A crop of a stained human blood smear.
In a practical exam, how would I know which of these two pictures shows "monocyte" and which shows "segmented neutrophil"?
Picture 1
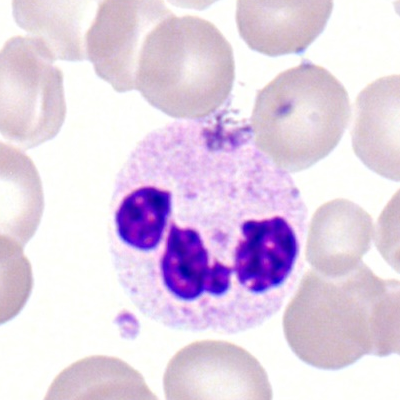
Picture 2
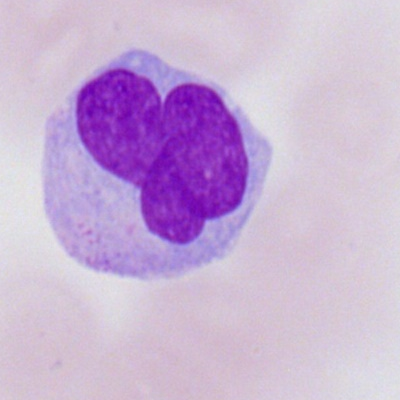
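Segmented neutrophil in picture 1; monocyte in picture 2. Picture 1 nucleus: lobes across the lower half of the cell, chromatin dark purple and coarsely clumped.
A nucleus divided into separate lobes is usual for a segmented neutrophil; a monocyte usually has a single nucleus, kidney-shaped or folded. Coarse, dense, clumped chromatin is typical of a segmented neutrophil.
Cytoplasm: plentiful and pale pinkish-lilac in picture 1; abundant and pale greyish-blue in picture 2.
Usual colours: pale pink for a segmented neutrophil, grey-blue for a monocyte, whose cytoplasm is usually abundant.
Granules: fine, small and lilac, evenly scattered, in picture 1; sparse, fine and pinkish, in the lower left part of the cytoplasm, in picture 2.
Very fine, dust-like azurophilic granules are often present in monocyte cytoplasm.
Outline: round and smooth in picture 1; roughly round with a slightly irregular, uneven edge in picture 2. Surroundings: a small platelet clump touches the top edge of the picture 1 cell; the picture 2 cell lies alone on a pale pink background.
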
